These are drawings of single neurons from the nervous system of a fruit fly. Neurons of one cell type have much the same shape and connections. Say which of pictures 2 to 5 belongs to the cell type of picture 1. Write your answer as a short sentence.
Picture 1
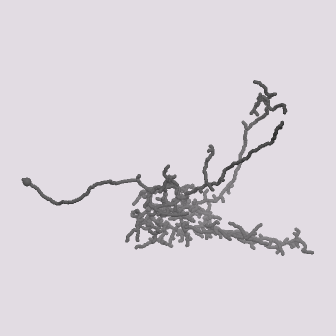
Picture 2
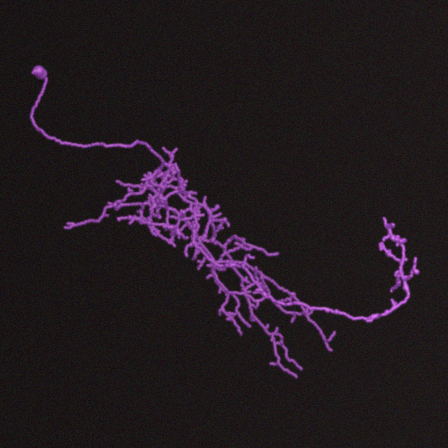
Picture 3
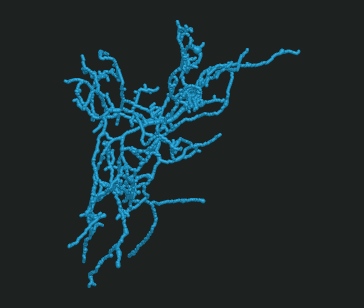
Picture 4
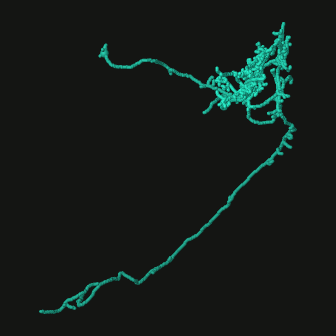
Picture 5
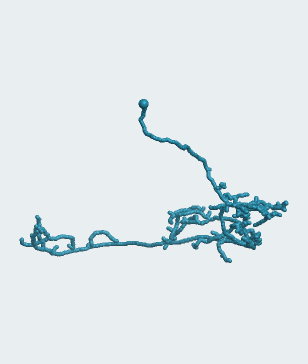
Picture 2 is of the same cell type.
